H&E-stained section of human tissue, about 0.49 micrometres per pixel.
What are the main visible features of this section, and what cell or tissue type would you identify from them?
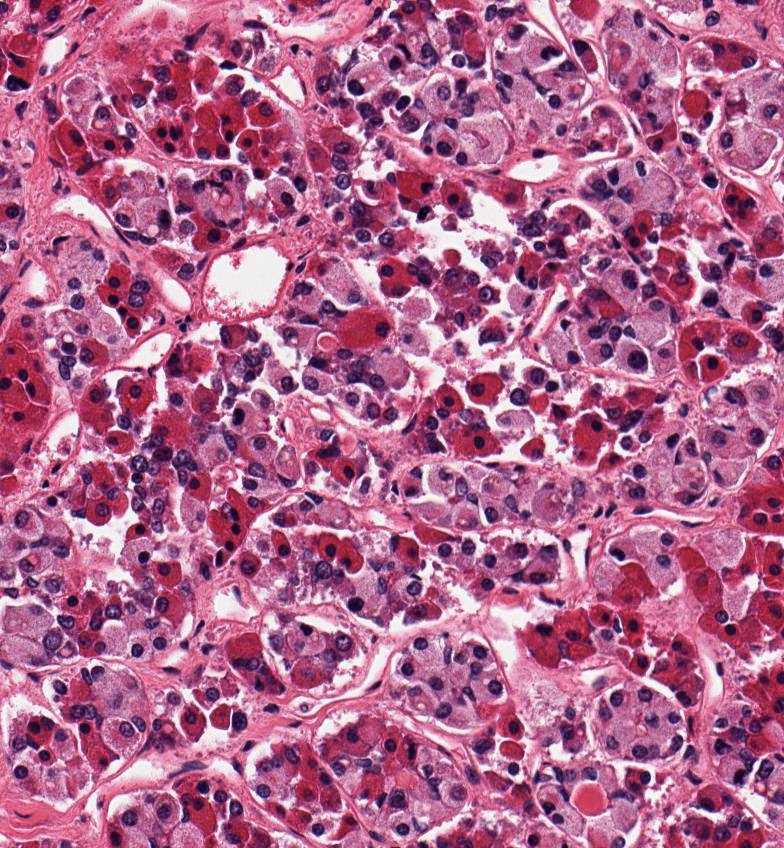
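Cytoplasm first: clusters of cells with intensely red, eosinophilic cytoplasm are scattered among the others throughout the field. Many of the other cells have pale lilac-purple, finely granular cytoplasm. Nuclei next: round, dark and mostly single, varying little in size. Arrangement last: the cell nests form no glandular lumina or ducts. This section is pituitary.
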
